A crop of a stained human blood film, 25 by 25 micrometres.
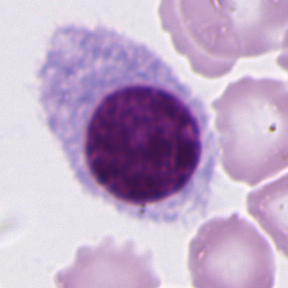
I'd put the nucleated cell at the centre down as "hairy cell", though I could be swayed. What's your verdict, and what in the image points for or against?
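The deciding point is the cytoplasm, which shows no distinct purple granules.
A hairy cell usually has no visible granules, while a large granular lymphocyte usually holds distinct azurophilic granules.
Hairy cell therefore fits, and large granular lymphocyte does not. The cytoplasmic border is ragged, with fine frayed projections. The nucleus is round in outline and about 10 micrometres across.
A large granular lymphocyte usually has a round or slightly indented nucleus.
Its shape therefore does not count against large granular lymphocyte. Red cells with scalloped, crenated edges lie to the right of the cell and below it.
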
